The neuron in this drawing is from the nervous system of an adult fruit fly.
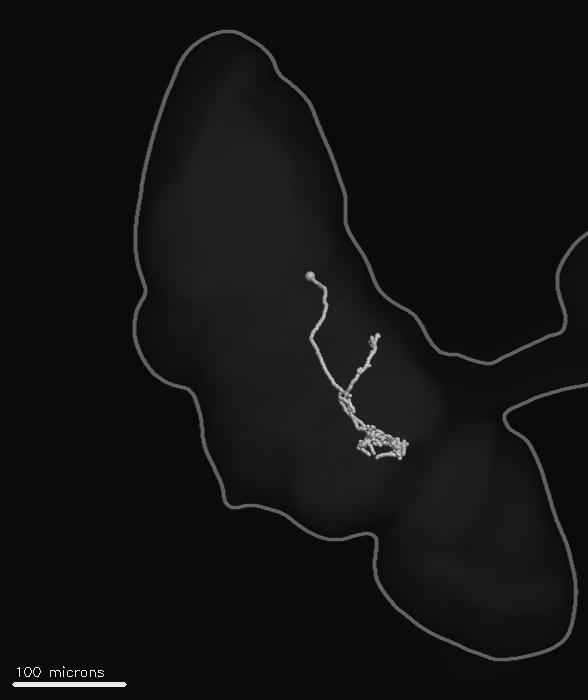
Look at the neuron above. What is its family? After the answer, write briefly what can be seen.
Its family is hemilineage DM1_antero_ventral. Its broad class is central-brain intrinsic neuron. The cell body can be seen in the middle of the picture. From top to bottom in the picture it spans about 170 microns.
